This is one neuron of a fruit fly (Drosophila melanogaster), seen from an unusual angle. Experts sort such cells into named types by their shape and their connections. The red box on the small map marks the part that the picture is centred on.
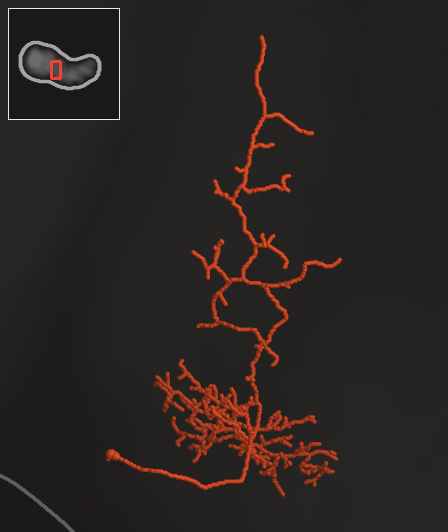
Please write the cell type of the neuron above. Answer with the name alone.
Cm8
